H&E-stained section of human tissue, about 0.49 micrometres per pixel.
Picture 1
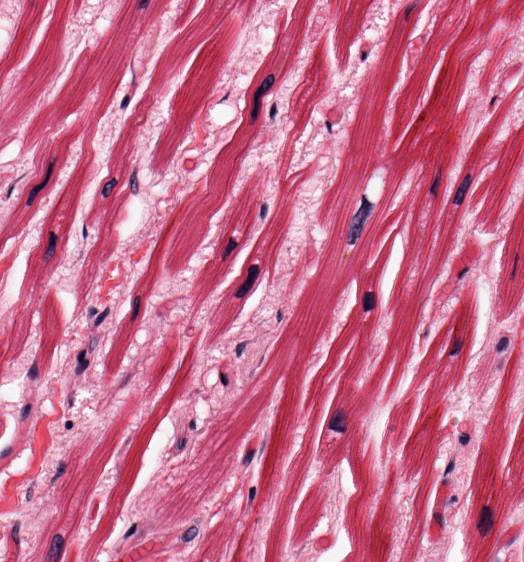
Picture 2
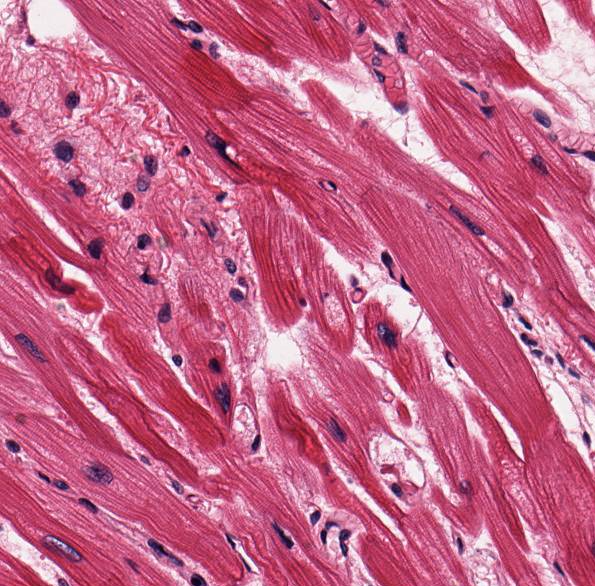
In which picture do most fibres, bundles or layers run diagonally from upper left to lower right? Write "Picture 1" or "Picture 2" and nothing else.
Picture 2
